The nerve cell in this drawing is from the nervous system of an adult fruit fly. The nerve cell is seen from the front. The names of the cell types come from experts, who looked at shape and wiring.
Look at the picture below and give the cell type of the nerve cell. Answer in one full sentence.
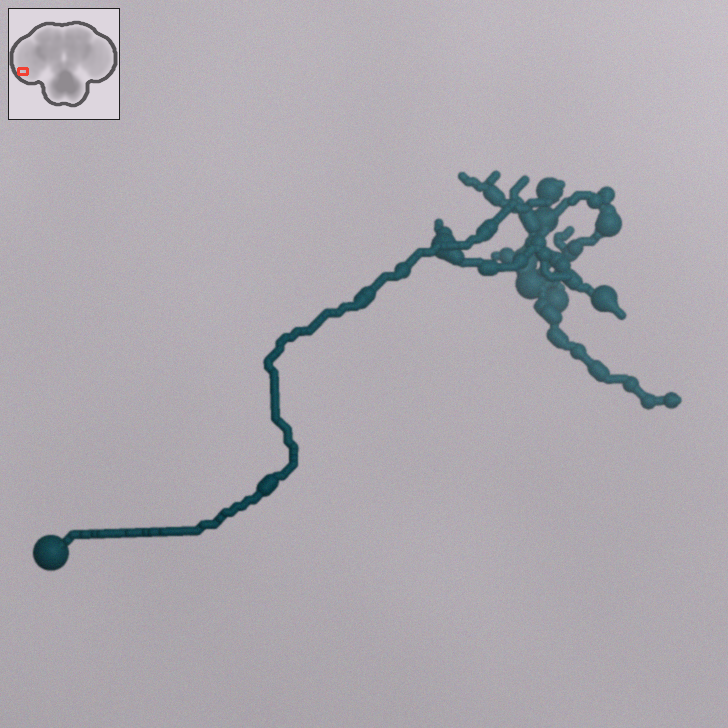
The cell type name for this nerve cell is Cm2.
